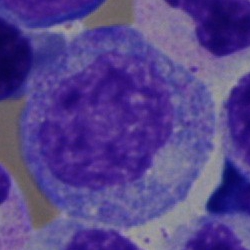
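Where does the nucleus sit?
Near the centre, with cytoplasm on all sides.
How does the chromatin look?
Patchy, with lighter and darker areas.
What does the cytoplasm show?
It forms a broad rim around the nucleus, with fine purple granules scattered through it.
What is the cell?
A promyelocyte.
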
